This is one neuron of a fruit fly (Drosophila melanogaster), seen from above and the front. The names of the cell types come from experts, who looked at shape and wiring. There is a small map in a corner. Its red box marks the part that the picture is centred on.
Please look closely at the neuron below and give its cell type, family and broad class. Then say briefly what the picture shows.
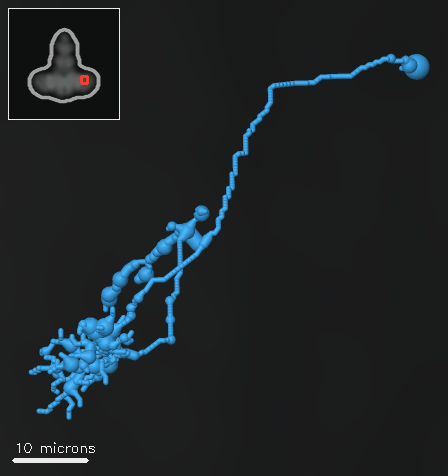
Its cell type is T5c. Its family is T. Its broad class is optic-lobe intrinsic neuron. The cell body is at the upper right of the picture. From left to right in the picture it spans about 55 microns.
